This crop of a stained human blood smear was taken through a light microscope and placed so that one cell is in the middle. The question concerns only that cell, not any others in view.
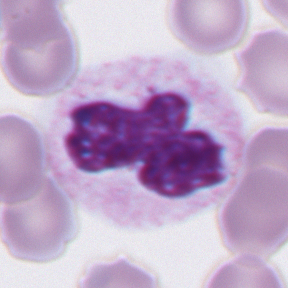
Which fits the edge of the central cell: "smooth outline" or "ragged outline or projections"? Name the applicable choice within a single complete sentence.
Along its outline, the cell is smooth, with no projections.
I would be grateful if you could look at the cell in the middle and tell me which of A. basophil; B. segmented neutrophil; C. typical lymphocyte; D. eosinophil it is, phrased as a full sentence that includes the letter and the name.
Option B is correct, naming the cell in the middle as a segmented neutrophil.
